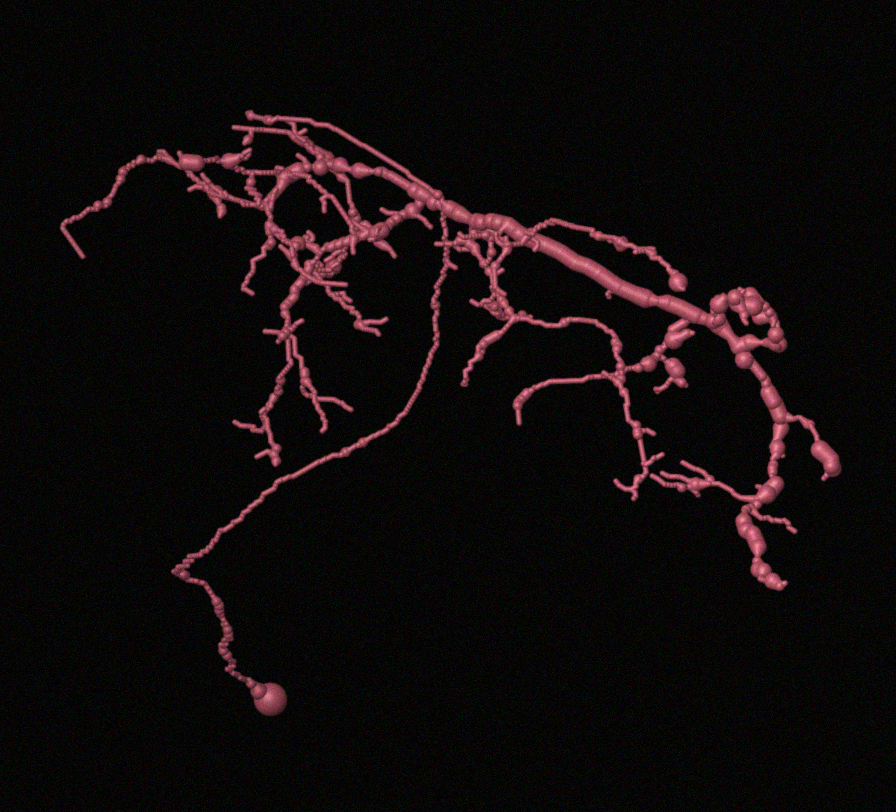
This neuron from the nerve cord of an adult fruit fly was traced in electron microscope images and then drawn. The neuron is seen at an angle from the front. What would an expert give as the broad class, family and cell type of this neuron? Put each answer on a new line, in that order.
nerve-cord intrinsic neuron
hemilineage 03B
IN03B060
